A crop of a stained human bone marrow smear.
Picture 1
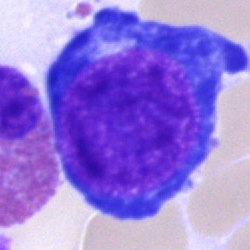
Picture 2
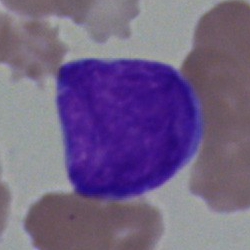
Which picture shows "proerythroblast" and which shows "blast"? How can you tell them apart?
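Picture 1: proerythroblast. Picture 2: blast. Outline: picture 1 irregular, with a blunt cytoplasmic bulge at upper right; picture 2 smooth, no surface projections, left side nearly straight, right side rounded. Cytoplasm: picture 1 has a moderate rim staining deep blue around a nucleus that fills most of the cell; in picture 2, almost no cytoplasm is visible around the nucleus.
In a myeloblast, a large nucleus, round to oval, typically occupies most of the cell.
Nucleus: picture 1 chromatin finely stippled and evenly spread, not coarsely clumped; picture 2 nucleus deep purple throughout. Granules: no distinct granules in picture 1 cytoplasm; none seen in picture 2.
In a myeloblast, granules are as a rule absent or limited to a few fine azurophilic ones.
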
